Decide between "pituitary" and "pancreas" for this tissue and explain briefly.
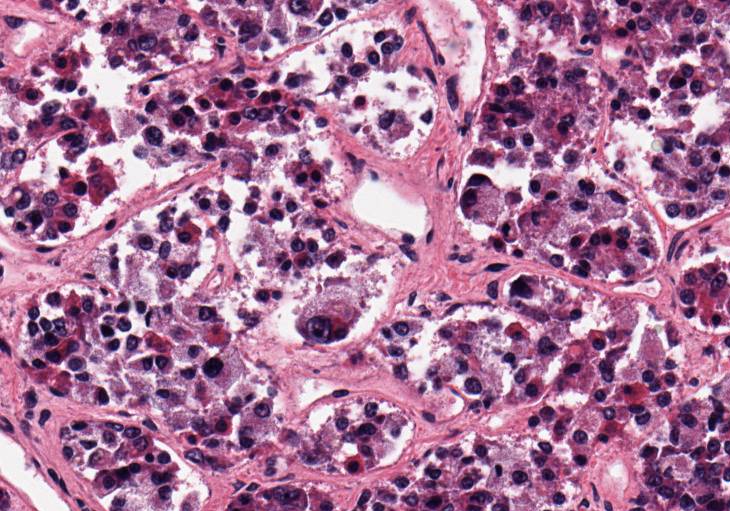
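This is pituitary. Rounded nests of cells, separated by thin fibrous septa, fill the whole field.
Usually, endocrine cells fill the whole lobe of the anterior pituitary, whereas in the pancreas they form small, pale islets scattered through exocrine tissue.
So this field fits the pituitary, not scattered islets. Granular cytoplasm ranges from pale grey-violet to deep red; most cells have one small round dark nucleus, and near the centre lies one much larger cell with an enlarged dark nucleus.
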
